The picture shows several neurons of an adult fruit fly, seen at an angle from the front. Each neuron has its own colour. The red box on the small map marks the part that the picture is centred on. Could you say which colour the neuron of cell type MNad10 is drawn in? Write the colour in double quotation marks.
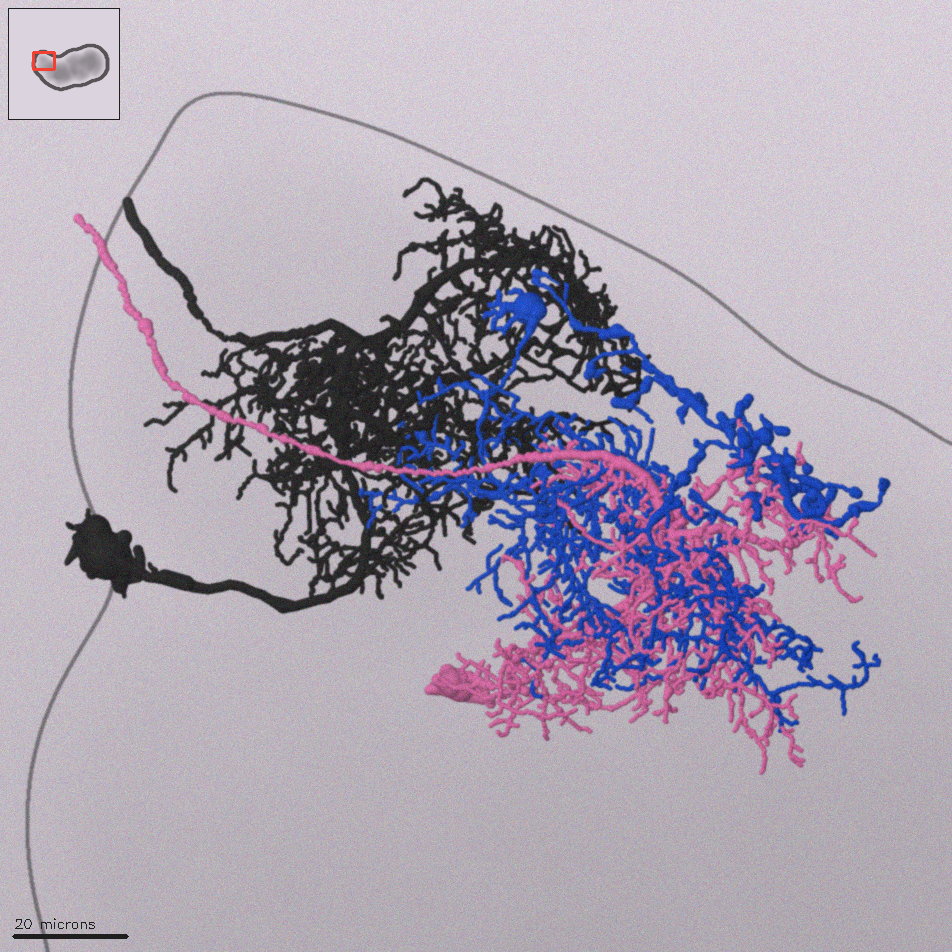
"pink"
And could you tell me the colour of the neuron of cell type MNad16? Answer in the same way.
"black"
